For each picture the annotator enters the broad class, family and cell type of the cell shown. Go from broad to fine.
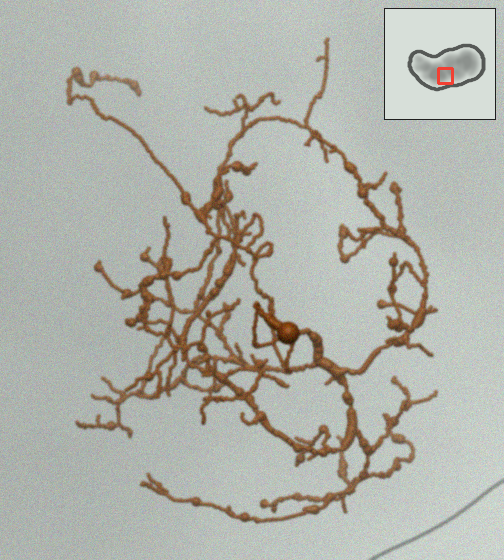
nerve-cord intrinsic neuron; hemilineage 16B; IN16B075_i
